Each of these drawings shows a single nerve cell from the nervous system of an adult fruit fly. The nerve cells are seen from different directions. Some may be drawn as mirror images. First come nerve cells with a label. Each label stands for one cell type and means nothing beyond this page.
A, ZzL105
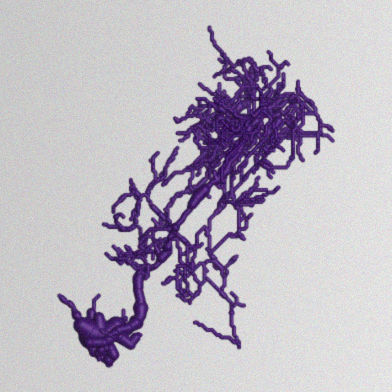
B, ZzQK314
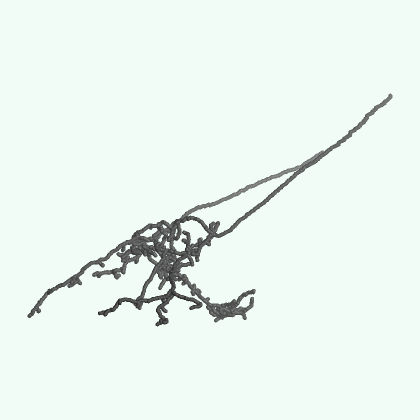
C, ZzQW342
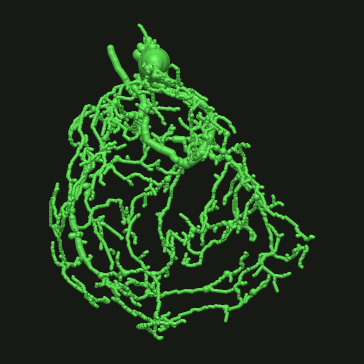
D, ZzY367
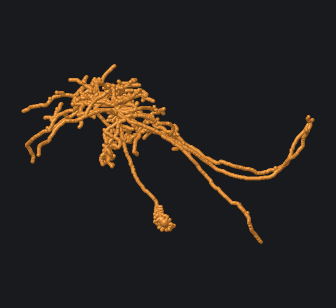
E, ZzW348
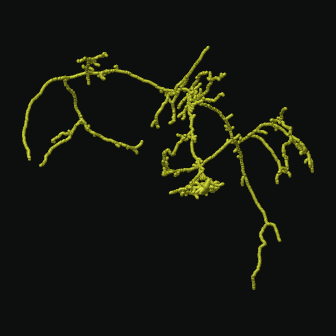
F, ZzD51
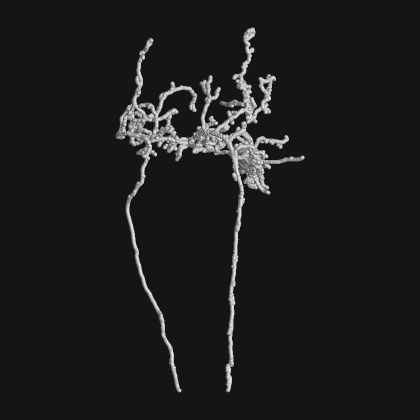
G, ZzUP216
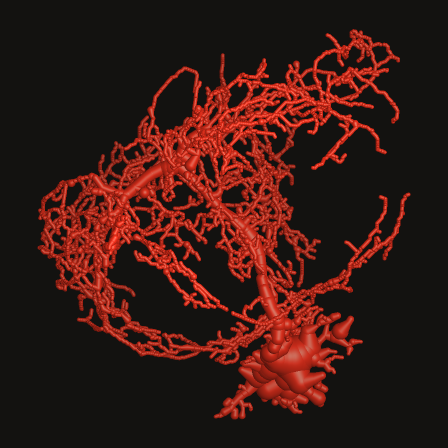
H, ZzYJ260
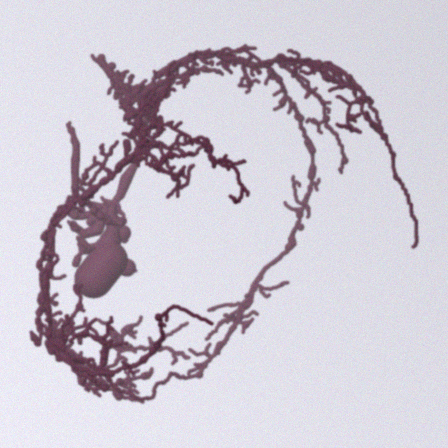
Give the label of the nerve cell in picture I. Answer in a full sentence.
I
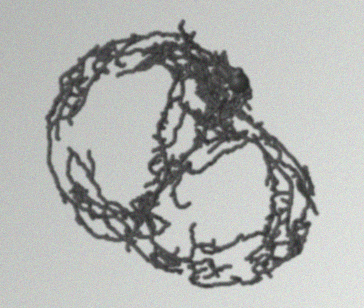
It belongs to ZzQW342.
